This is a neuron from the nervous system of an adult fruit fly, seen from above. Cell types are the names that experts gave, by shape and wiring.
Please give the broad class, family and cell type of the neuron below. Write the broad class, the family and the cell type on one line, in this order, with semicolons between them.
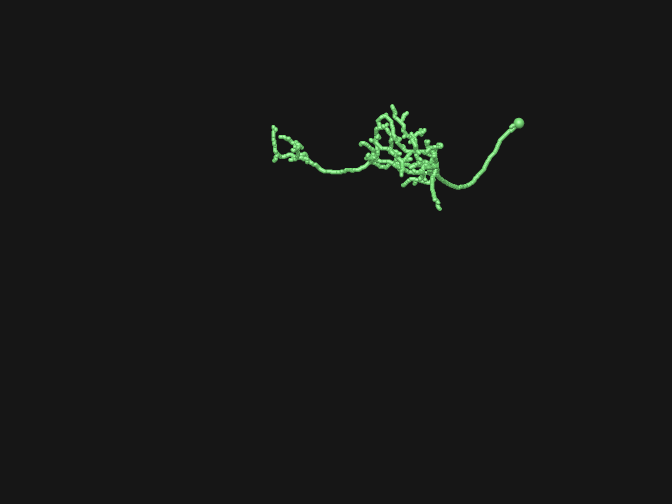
central-brain intrinsic neuron; hemilineage CREl1; CB2719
